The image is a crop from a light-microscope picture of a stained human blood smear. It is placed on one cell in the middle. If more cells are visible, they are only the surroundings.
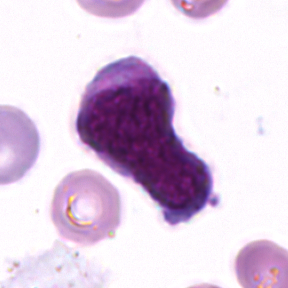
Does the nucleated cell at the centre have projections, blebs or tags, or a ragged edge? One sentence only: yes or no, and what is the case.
Yes, it is a rough outline that this cell has.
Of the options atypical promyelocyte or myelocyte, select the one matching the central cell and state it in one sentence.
The single cell at the center of the crop is an atypical promyelocyte.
